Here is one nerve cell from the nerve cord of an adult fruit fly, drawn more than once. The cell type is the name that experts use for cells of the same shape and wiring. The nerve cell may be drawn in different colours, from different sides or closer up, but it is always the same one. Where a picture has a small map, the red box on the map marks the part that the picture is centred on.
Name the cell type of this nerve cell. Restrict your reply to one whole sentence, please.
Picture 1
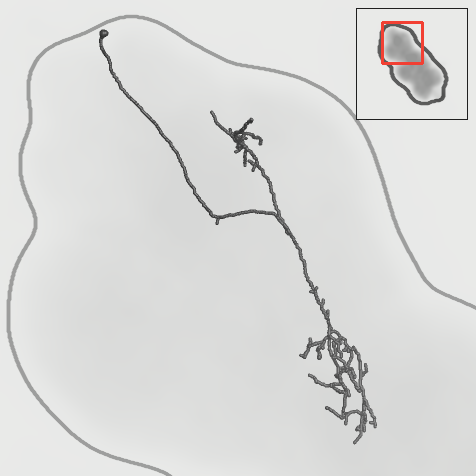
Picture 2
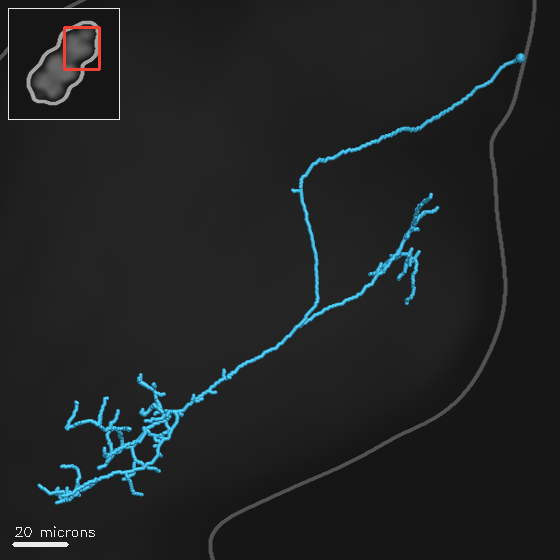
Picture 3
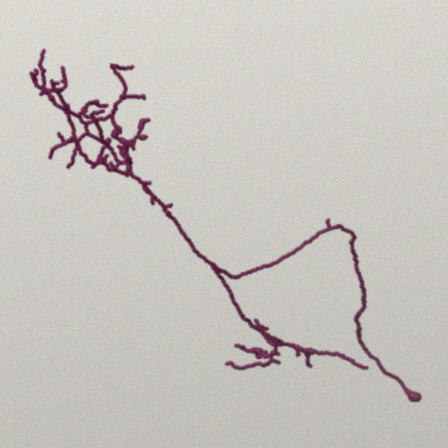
Included in the cell type IN21A099 is this nerve cell.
